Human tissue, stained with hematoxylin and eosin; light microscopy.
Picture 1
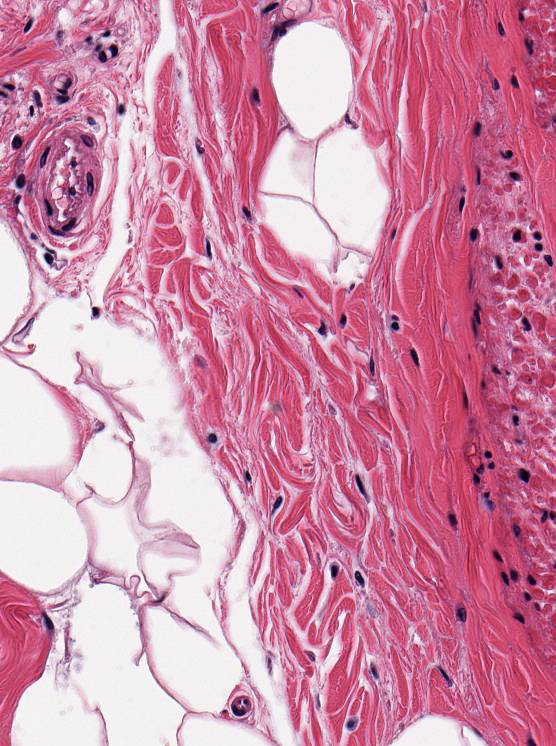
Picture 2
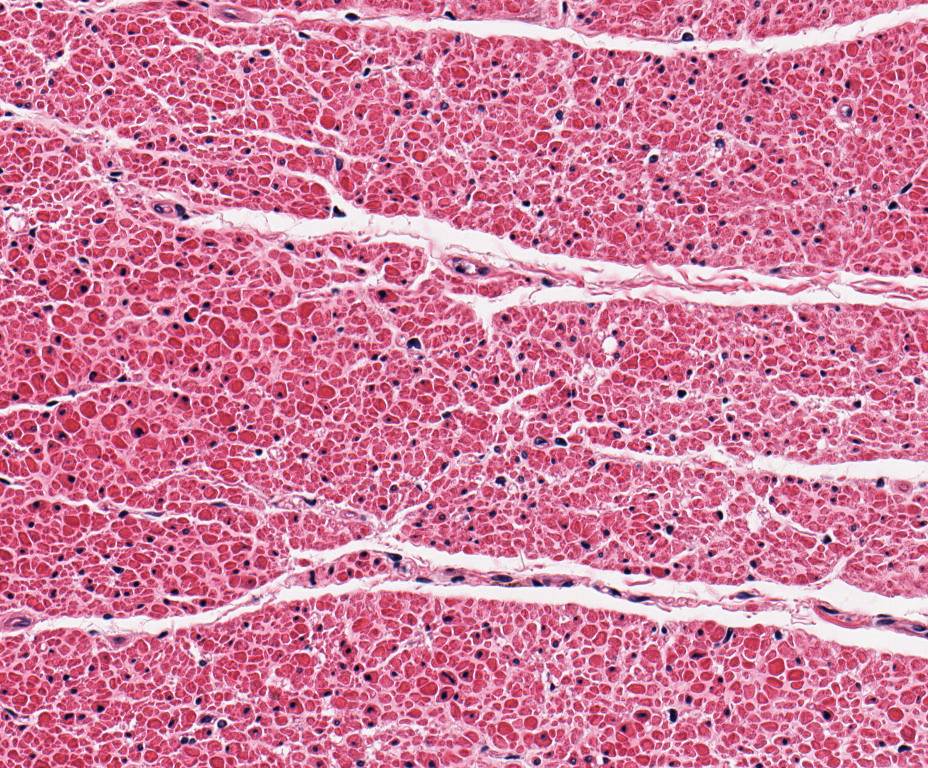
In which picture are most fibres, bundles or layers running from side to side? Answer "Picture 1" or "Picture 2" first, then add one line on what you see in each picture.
Picture 2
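In picture 1: A broad central band of wavy eosinophilic fibre bundles runs mostly from top to bottom of the field.
In picture 2: The muscle cells are grouped into broad bundles separated by septa that run roughly horizontally across the field.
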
